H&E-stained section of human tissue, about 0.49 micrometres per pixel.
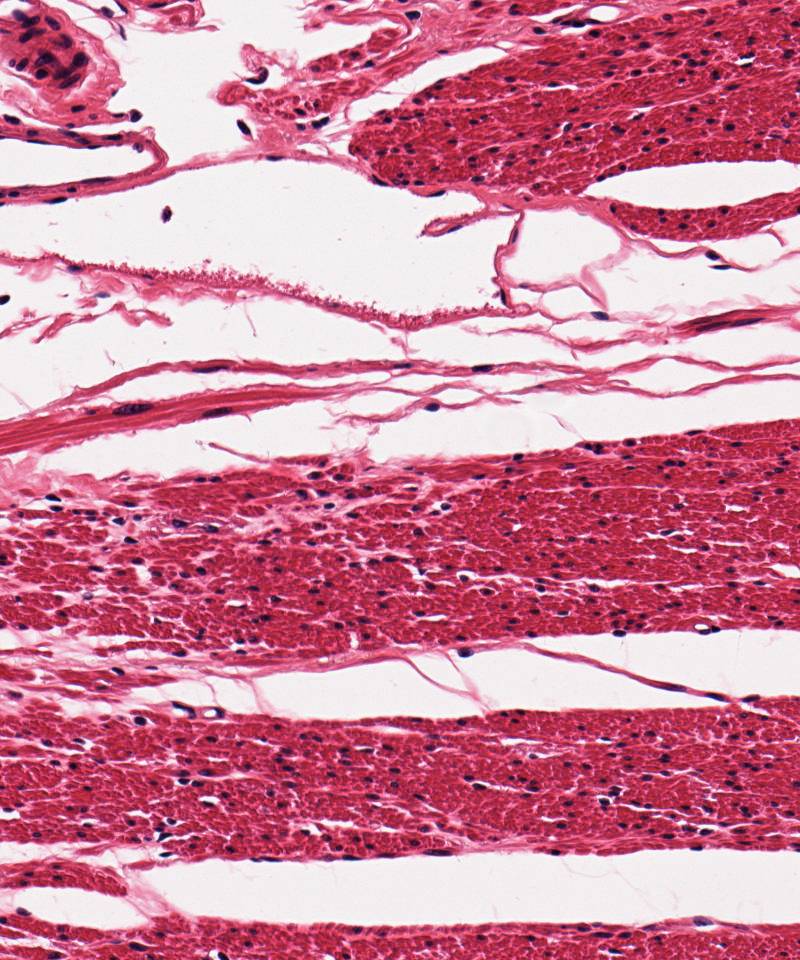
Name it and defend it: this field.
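Smooth muscle fills most of the field. Broad, deeply eosinophilic bands run horizontally, mainly across the lower half and upper right.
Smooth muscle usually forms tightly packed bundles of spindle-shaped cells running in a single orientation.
Small dark nuclei are spread fairly evenly through the bands, not gathered at their edges.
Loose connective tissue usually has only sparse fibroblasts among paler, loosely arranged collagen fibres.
Wide empty clefts with smooth, unlined edges, consistent with splitting during processing, separate the bands.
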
